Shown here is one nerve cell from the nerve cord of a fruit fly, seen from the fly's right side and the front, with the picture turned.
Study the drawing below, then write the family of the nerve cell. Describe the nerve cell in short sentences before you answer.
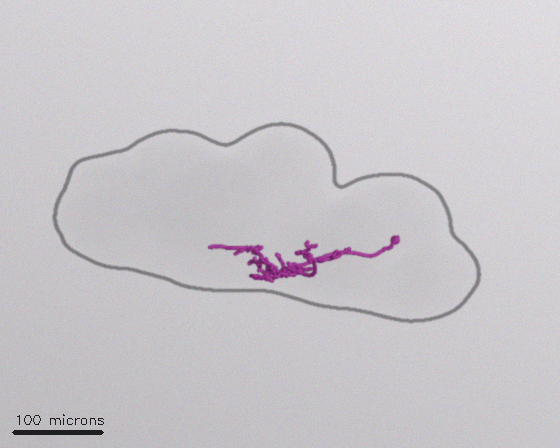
From left to right in the picture it spans about 200 microns. In this view it is more than twice as wide as it is tall. It is a nerve-cord intrinsic neuron. The family is hemilineage 06A.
